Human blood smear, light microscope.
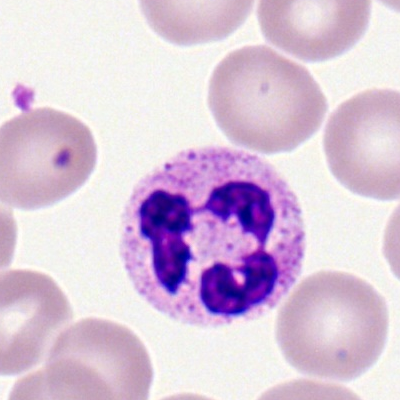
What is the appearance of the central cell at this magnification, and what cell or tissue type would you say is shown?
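Looking at the nucleus, I see it split into several separate lobes. Those lobes are arranged in a ring around a pale central area of cytoplasm. The cytoplasm itself is plentiful and pale pink. Fine pinkish-lilac granules fill it, as far as I can follow. This cell is a segmented neutrophil.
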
